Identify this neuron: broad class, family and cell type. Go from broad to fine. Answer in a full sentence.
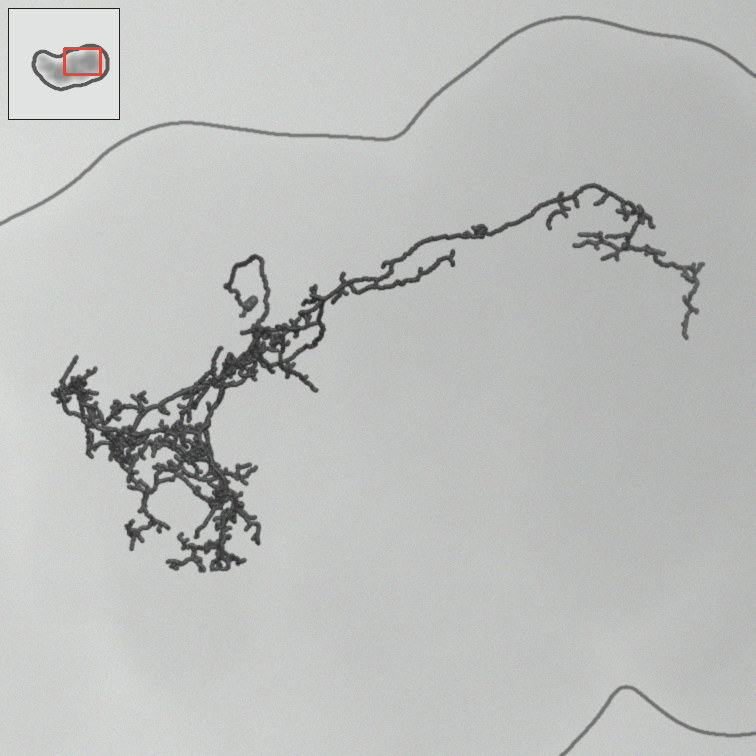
A central-brain intrinsic neuron of hemilineage DM4_dorsal, type pC1_11a.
